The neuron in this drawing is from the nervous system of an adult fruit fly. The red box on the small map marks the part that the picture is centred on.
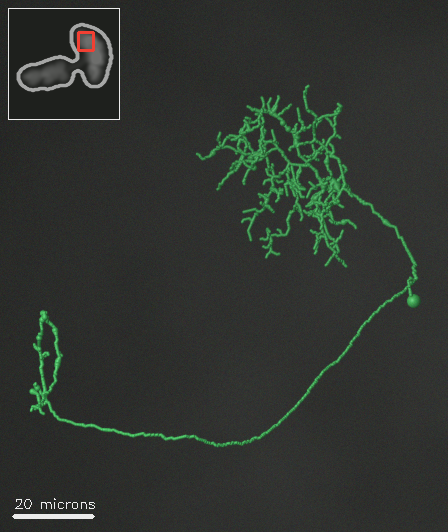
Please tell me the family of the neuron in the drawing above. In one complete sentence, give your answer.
It is MeLo that names the family of this neuron.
